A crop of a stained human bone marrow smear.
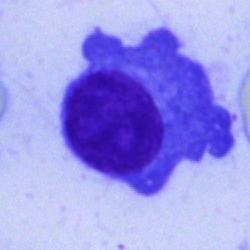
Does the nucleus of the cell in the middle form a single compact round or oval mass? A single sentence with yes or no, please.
Yes, the shape of the nucleus is one compact round or oval mass.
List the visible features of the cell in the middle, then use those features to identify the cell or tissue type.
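Begin with the nucleus: it sits off-centre, toward the left of the cell. Its chromatin stains dark purple and looks dense. Now take your time with the cytoplasm, which is deep blue, with most of it lying above and to the right of the nucleus. This is a plasma cell.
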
